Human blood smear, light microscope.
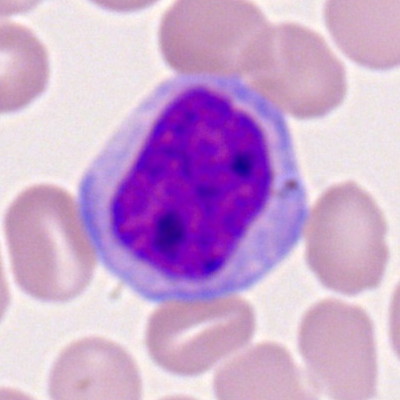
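Monocyte with a smooth outline and no surface projections. The nucleus fills most of the cell, and a moderate rim of pale blue cytoplasm surrounds it on all sides.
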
